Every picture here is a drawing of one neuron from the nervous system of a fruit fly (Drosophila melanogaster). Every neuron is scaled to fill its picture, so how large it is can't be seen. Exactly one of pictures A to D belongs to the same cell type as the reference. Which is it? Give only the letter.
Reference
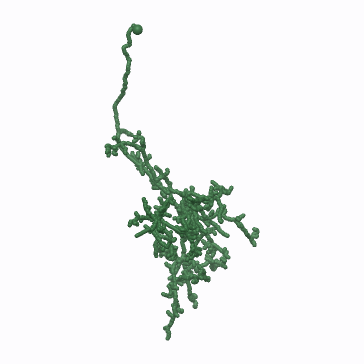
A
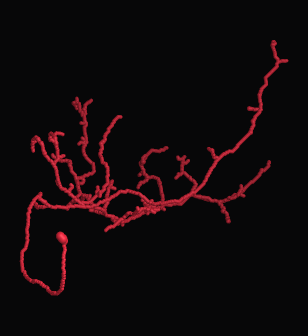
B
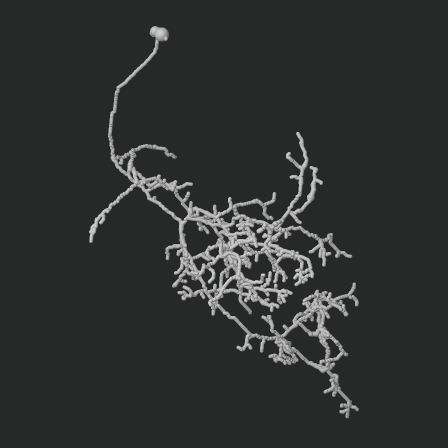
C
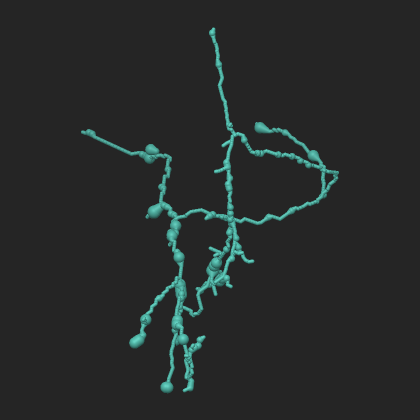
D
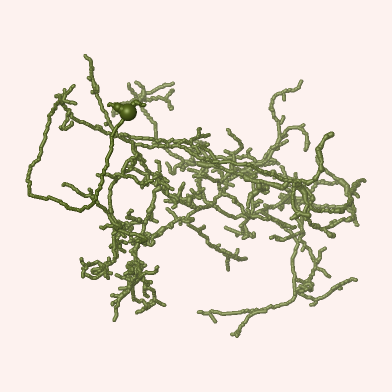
B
